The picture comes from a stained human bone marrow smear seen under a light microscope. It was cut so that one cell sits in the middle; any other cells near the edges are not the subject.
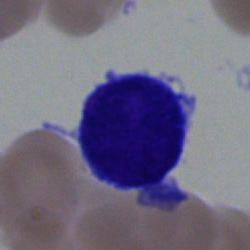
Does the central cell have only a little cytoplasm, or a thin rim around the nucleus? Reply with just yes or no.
Yes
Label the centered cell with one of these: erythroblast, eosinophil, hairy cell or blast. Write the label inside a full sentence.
Within this crop, a blast occupies the central position.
